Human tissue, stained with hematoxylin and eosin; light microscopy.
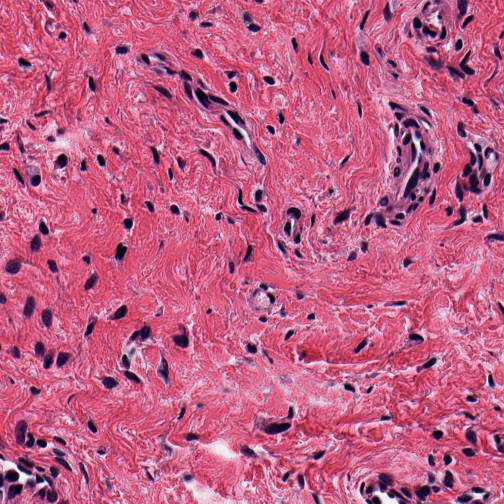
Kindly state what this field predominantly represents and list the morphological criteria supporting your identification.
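Dense connective tissue fills this field. Its wavy pink collagen bundles interlace and swirl in many directions, and there is no epithelium anywhere.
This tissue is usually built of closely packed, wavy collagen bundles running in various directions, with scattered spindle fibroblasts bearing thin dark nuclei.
Here most nuclei are dark and spindle-shaped to oval, lying along the fibres, with little or no cytoplasm distinct from the collagen.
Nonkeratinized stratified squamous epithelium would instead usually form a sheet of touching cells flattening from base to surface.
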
